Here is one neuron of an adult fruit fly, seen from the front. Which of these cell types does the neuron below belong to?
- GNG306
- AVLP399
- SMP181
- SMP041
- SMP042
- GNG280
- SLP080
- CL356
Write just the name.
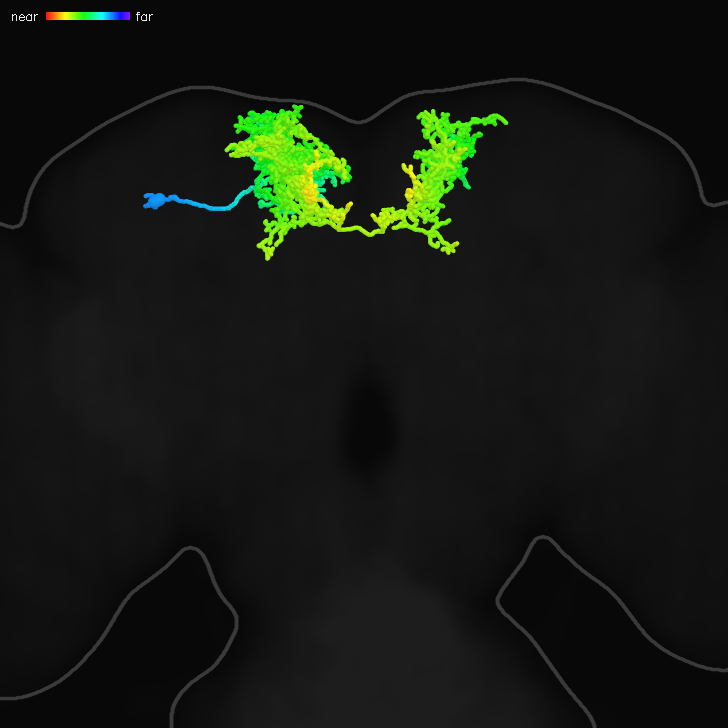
SMP181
